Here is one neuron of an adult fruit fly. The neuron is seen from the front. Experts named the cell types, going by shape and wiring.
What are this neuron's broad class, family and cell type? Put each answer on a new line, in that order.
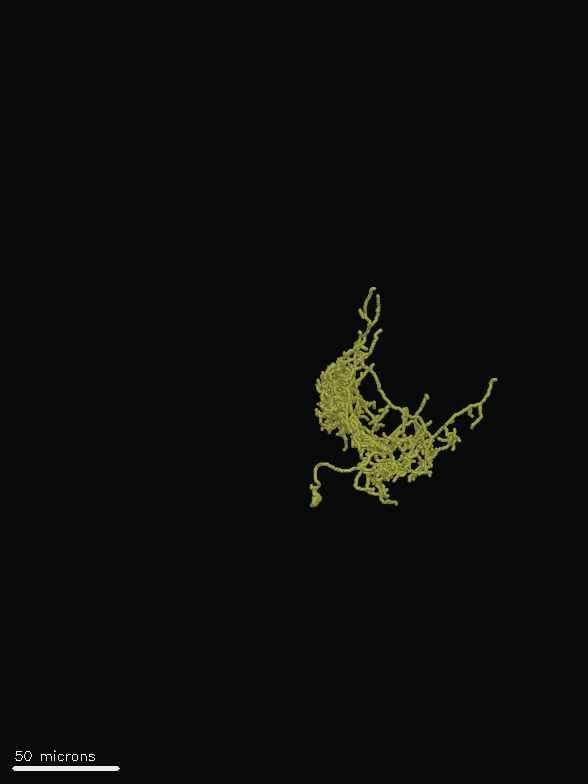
nerve-cord intrinsic neuron
hemilineage 14A
IN14A011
